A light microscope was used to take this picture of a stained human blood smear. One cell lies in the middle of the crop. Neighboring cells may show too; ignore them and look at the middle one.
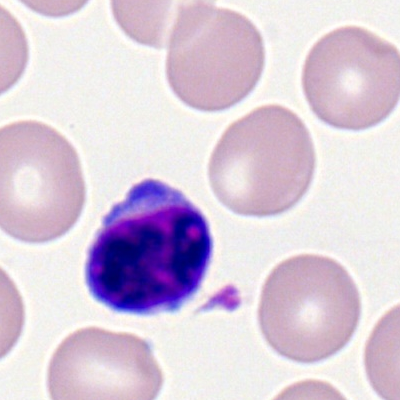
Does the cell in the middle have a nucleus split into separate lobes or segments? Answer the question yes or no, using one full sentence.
No, the nucleus of the cell is a single undivided, compact round, oval or kidney-shaped mass.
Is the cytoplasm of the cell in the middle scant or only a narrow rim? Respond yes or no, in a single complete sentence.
Yes, there is only scant cytoplasm in this cell.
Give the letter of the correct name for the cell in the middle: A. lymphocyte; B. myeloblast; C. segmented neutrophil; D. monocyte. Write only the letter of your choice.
A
